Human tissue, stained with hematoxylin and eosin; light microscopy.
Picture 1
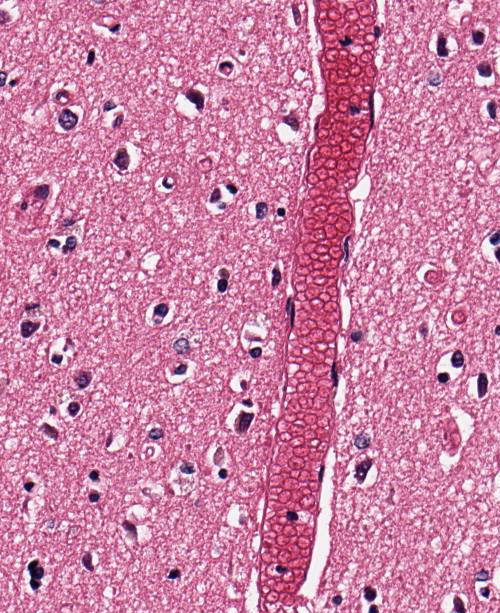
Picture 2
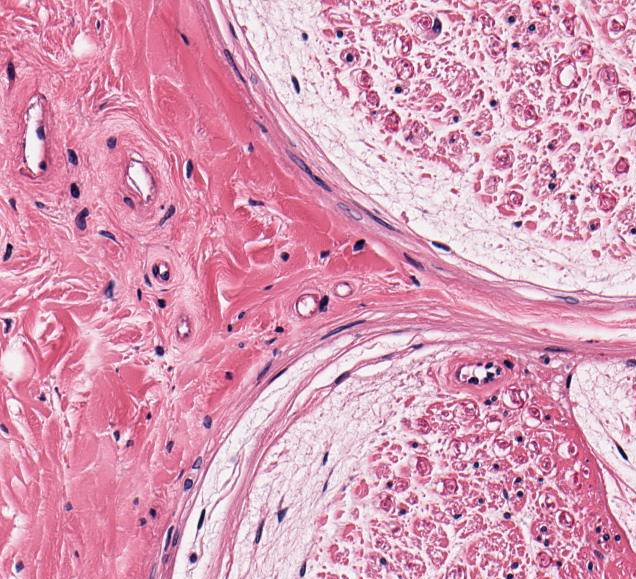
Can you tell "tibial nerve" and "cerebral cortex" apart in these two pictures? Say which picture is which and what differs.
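Picture 1 shows cerebral cortex and picture 2 tibial nerve. In picture 1 a long vessel runs vertically through the right-centre, and cells lie scattered singly, with no epithelium or glands. Most of these cells have small, round, dark-staining nuclei with little visible cytoplasm; a few larger cells, for example near the upper left, have angular pink cytoplasm and paler nuclei. Picture 2 holds two rounded nerve fascicles, at upper right and lower right, separated by a wedge of dense connective tissue coming in from the left. Their nerve fibres are cut across as small round pink profiles, many of them small rings with a central dot and a clear halo between the two. A pale, loosely fibrillar zone lies just inside each fascicle's border, with the fibre profiles crowded further in.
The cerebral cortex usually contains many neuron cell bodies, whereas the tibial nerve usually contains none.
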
